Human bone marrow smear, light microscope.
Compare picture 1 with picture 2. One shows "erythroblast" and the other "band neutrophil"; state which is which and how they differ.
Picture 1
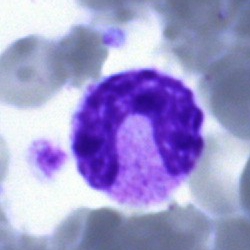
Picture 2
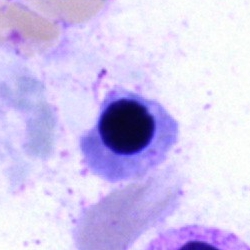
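I'd say picture 1 is the band neutrophil and picture 2 is the erythroblast. The nucleus is where they part most clearly: in the band neutrophil it is a thick curved band, arching so that it opens toward the bottom, while in the erythroblast it sits off-centre, with the wider band of cytoplasm toward the lower left.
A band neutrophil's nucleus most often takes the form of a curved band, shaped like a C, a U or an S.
The chromatin differs too, being dark purple and coarsely clumped in the band neutrophil but uniformly dense and almost black, with no internal pattern, in the erythroblast.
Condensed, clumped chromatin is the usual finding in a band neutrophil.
Then the outline: round for the band neutrophil, irregular and angular rather than smoothly round for the erythroblast. In the erythroblast the cytoplasm is blue and forms a complete rim around the nucleus.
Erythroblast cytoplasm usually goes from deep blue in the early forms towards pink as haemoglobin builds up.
In the band neutrophil, I see no vacuoles in the cytoplasm. One thing they share is that neither nucleus shows any nucleoli.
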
